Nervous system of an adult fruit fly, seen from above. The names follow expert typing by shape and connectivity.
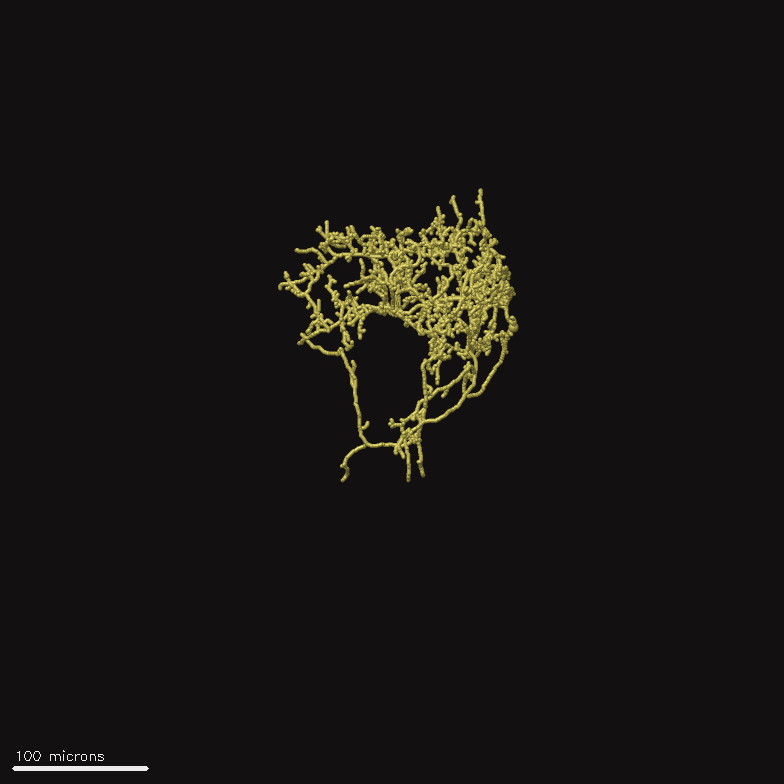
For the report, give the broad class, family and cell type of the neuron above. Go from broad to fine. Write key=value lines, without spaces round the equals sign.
broad_class=nerve-cord intrinsic neuron
family=hemilineage 19B
cell_type=IN19B008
